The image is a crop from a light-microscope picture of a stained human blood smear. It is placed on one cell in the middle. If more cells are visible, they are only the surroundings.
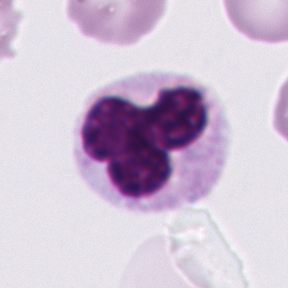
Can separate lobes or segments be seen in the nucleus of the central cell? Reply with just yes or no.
Yes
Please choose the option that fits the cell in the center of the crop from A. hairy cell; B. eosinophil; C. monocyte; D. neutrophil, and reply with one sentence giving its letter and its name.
Option D is correct, naming the cell in the middle as a neutrophil.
